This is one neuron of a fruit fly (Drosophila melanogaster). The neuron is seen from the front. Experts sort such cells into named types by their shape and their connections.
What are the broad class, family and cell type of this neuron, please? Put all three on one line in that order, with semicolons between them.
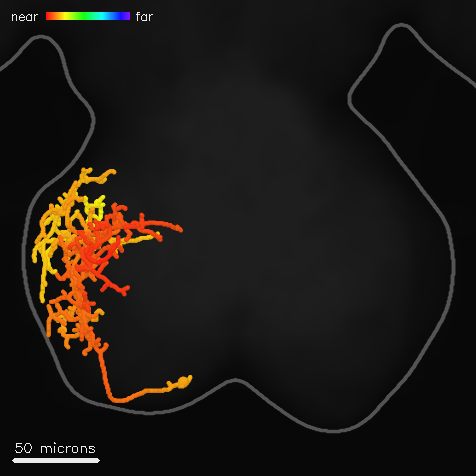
nerve-cord intrinsic neuron; hemilineage 13A; IN13A018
